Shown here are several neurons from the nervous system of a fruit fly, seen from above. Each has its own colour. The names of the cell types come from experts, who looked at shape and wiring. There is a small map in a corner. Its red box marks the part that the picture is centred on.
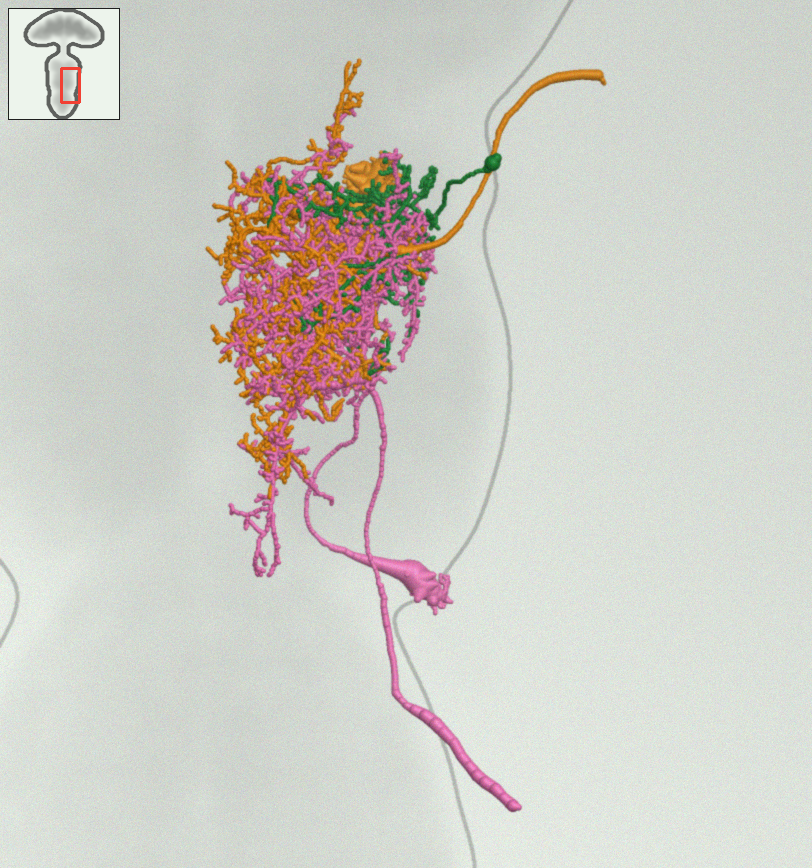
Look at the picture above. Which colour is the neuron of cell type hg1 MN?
orange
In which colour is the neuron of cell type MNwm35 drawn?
pink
